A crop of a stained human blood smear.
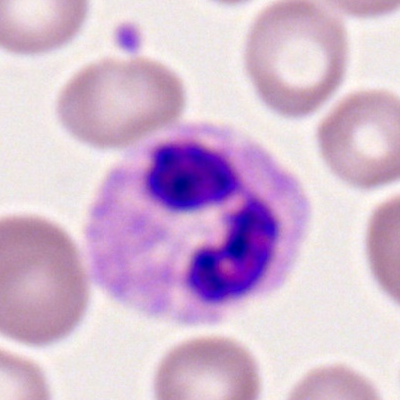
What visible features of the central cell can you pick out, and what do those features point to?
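So, the nucleus here divides into two main lobes. Its chromatin seems dense, dark purple and clumped. Around it the cytoplasm is plentiful and pale pinkish-lilac, with fine, faint lilac granules scattered through it. I'd call it a segmented neutrophil.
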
